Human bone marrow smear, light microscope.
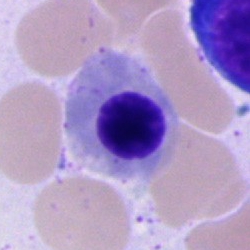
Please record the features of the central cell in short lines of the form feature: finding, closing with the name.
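Nucleus: roughly central, not against an edge
Chromatin: dense, dark purple throughout
Nucleolus: none visible
Cytoplasm: no vacuoles
Identity: erythroblast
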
